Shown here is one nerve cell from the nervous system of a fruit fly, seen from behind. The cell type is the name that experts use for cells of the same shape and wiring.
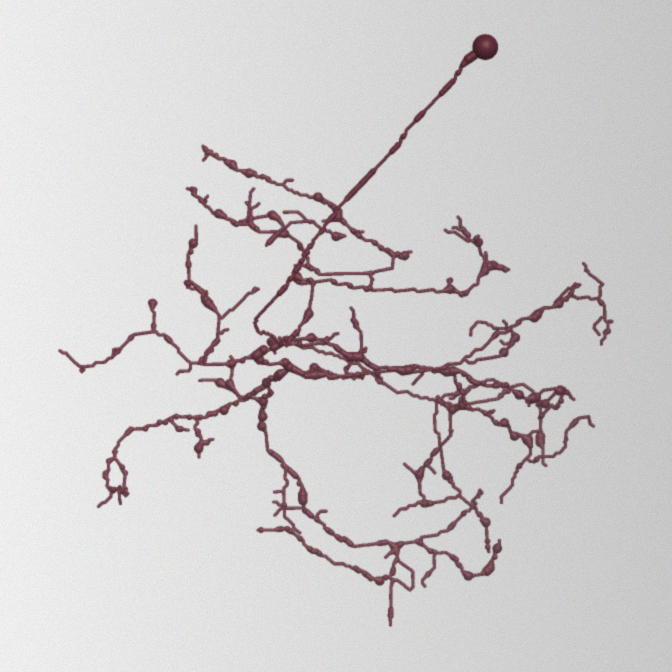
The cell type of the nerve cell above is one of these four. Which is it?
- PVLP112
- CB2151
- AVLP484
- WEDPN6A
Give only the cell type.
PVLP112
